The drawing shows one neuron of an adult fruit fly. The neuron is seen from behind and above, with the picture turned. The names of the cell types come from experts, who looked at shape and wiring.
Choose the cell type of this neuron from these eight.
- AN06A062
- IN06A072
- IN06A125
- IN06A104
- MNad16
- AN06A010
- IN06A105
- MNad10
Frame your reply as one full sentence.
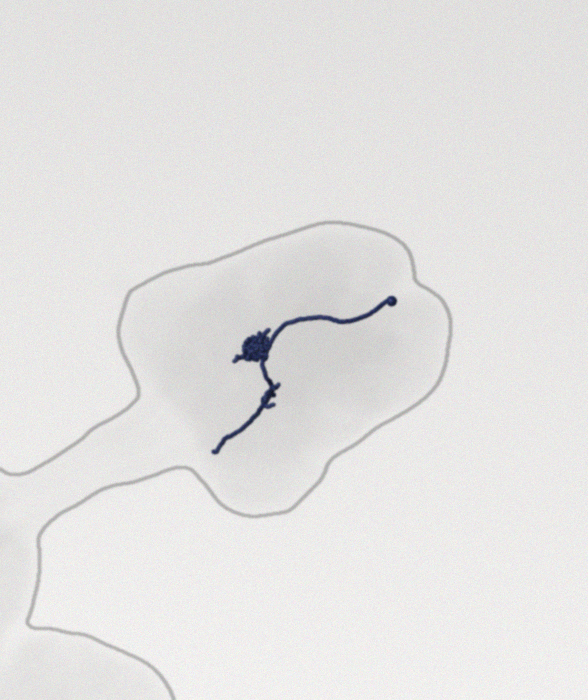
A cell of type IN06A125 is what this neuron is.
